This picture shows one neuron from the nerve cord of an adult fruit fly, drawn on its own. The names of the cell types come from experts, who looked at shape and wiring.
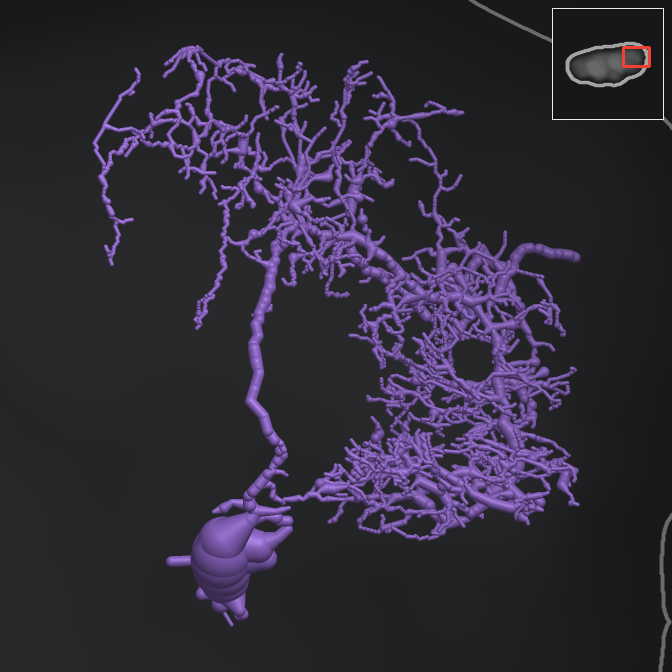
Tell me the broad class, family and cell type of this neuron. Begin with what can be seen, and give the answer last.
More than a hundred branch ends can be seen. In this view it is about as wide as it is tall. This is a motor neuron of the nerve cord. Its family is MNad. The cell type is MNad22.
